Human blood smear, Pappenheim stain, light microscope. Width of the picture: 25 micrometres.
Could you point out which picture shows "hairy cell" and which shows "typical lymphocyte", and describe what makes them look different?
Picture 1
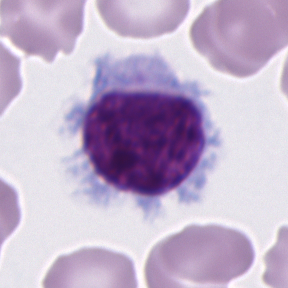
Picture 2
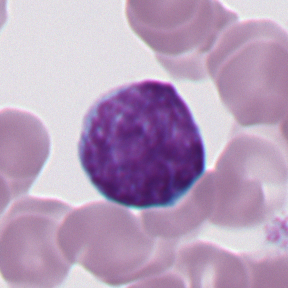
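Picture 1: hairy cell. Picture 2: typical lymphocyte. Outline: picture 1 ragged and irregular, fine hair-like projections from the cytoplasm all around; picture 2 smooth, no surface projections.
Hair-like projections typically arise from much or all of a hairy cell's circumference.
Cytoplasm: picture 2 only a very thin pale blue rim at the cell edge; picture 1 also pale blue.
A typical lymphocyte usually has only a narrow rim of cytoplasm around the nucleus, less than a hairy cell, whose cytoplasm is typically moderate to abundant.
Nucleus: picture 1 a single oval mass without lobes, about 11 by 9 micrometres, chromatin dark purple and mottled with denser patches; picture 2 round, deep purple, about 11 micrometres across, filling about 90% of a cell about 12 micrometres across, no distinct nucleoli. Granules: none visible in either.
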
